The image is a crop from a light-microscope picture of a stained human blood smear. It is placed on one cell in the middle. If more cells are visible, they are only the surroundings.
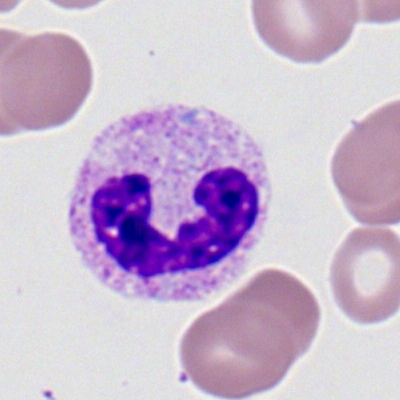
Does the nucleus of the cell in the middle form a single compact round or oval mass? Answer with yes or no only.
No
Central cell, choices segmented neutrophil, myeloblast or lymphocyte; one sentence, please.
The cell shown in the center of this light-microscope crop is a segmented neutrophil.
